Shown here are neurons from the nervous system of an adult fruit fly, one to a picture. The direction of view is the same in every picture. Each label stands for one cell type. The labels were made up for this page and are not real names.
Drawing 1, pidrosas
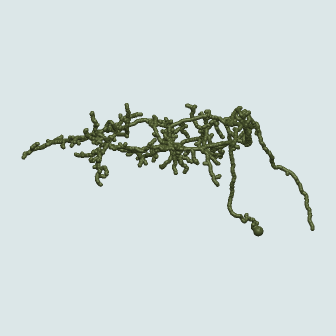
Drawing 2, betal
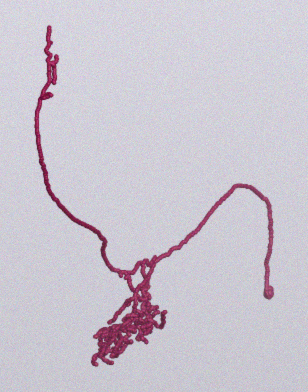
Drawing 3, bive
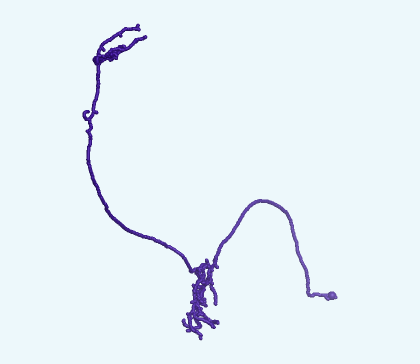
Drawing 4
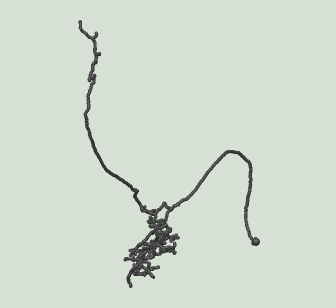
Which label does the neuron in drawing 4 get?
betal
